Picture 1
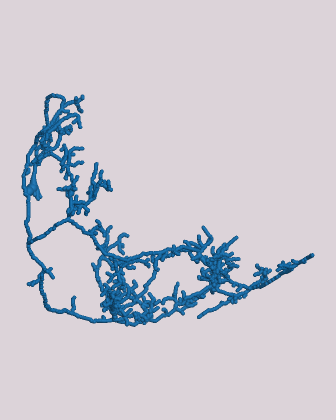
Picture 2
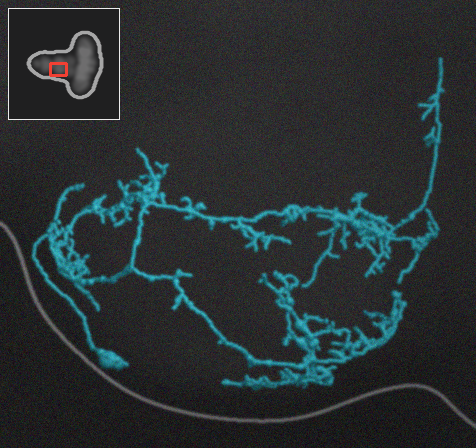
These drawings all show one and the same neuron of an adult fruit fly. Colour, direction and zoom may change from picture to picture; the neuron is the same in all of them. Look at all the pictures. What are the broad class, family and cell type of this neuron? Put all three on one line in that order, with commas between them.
nerve-cord intrinsic neuron, hemilineage 19A, IN19A054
